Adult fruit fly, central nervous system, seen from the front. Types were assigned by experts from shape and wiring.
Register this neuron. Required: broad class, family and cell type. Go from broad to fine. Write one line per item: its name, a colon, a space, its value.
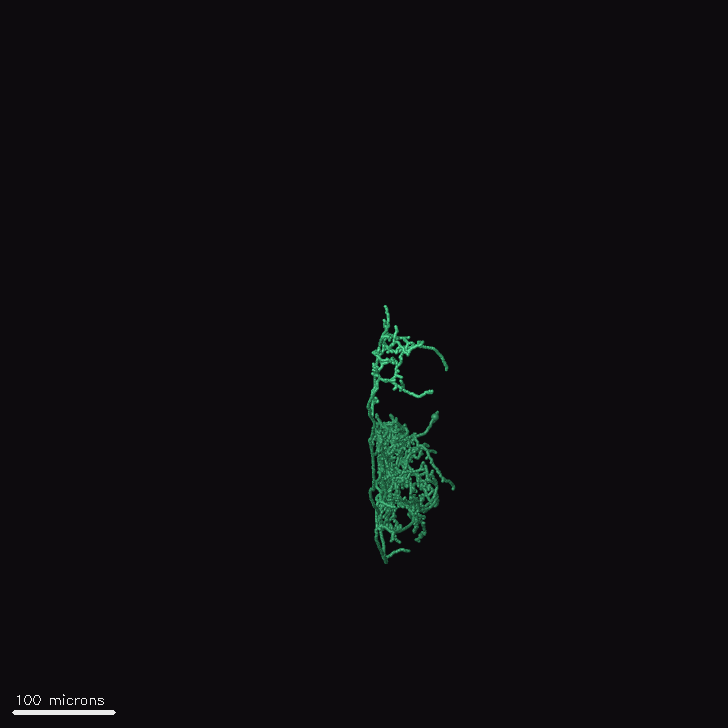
broad class: ascending neuron
family: hemilineage 17A
cell type: AN17A012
